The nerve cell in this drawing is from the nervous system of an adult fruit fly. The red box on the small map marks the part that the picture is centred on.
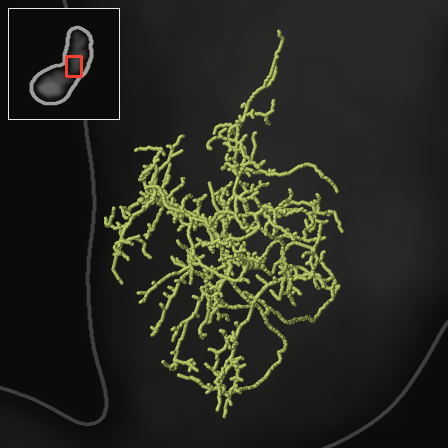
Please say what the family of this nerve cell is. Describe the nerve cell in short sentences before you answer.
In this view it is taller than it is wide. It is a nerve-cord intrinsic neuron. The family is hemilineage 01A.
